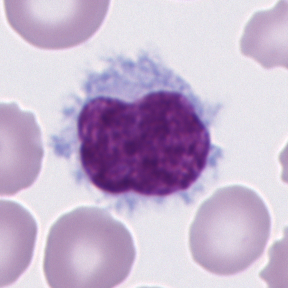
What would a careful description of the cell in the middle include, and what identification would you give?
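Fine hair-like projections of cytoplasm extend from all around the cell, whose outline is ragged and ill-defined rather than smooth. A shallow notch at the top of the nucleus gives it a two-lobed shape. No distinct nucleolus is visible within it. The cell is a hairy cell.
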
